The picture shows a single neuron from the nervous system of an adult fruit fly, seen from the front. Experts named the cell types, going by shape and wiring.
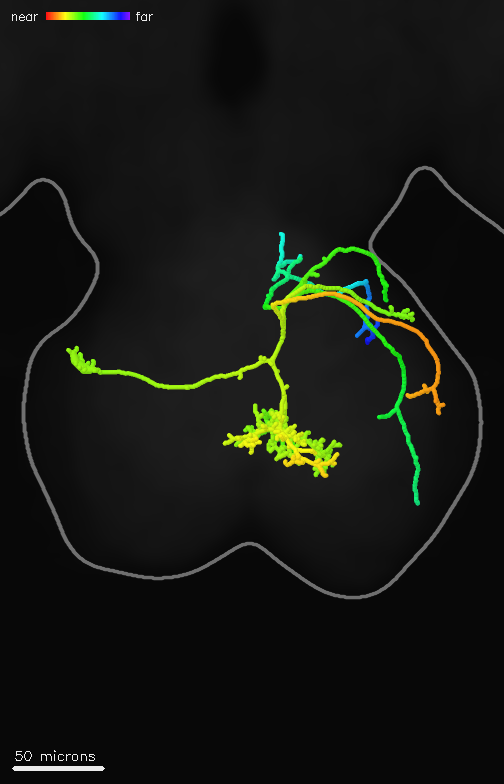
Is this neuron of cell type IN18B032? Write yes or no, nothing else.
yes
